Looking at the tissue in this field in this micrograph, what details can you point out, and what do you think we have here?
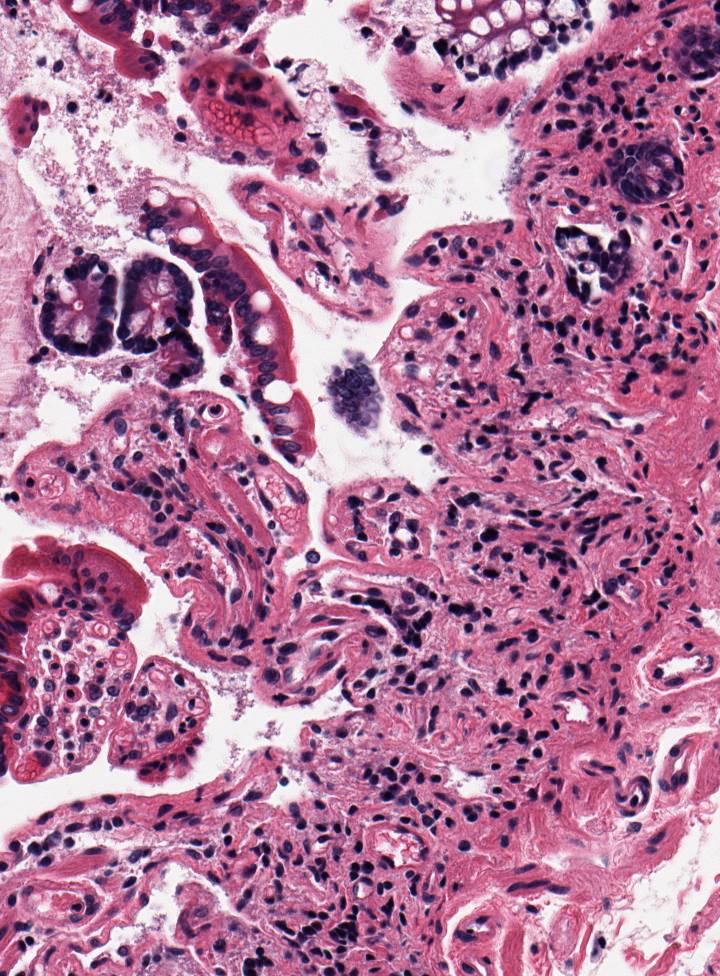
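Finger-like mucosal fragments lie along the left and upper edge; dense cellular stroma fills the right and lower field. Tall columnar cells with pink cytoplasm form a single-layered lining, with goblet cells bearing clear rounded mucin vacuoles at the upper left. This is terminal ileum.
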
